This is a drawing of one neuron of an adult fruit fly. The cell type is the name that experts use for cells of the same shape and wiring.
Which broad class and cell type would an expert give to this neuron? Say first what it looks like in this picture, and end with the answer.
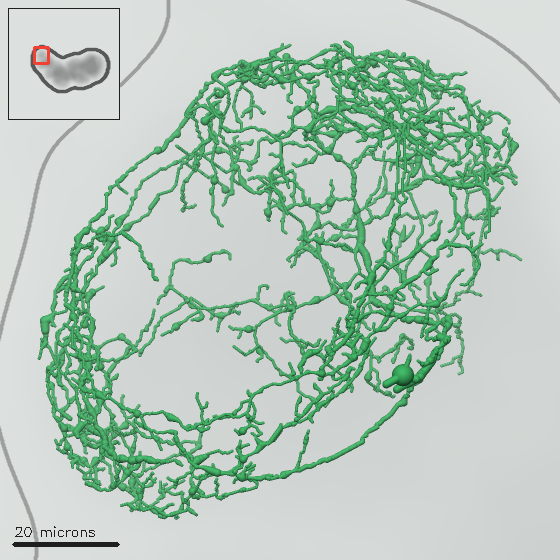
By the scale bar it is about 95 microns wide in this view. The picture shows more than a hundred branch ends. Its broad class is nerve-cord intrinsic neuron. The cell type is INXXX209.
